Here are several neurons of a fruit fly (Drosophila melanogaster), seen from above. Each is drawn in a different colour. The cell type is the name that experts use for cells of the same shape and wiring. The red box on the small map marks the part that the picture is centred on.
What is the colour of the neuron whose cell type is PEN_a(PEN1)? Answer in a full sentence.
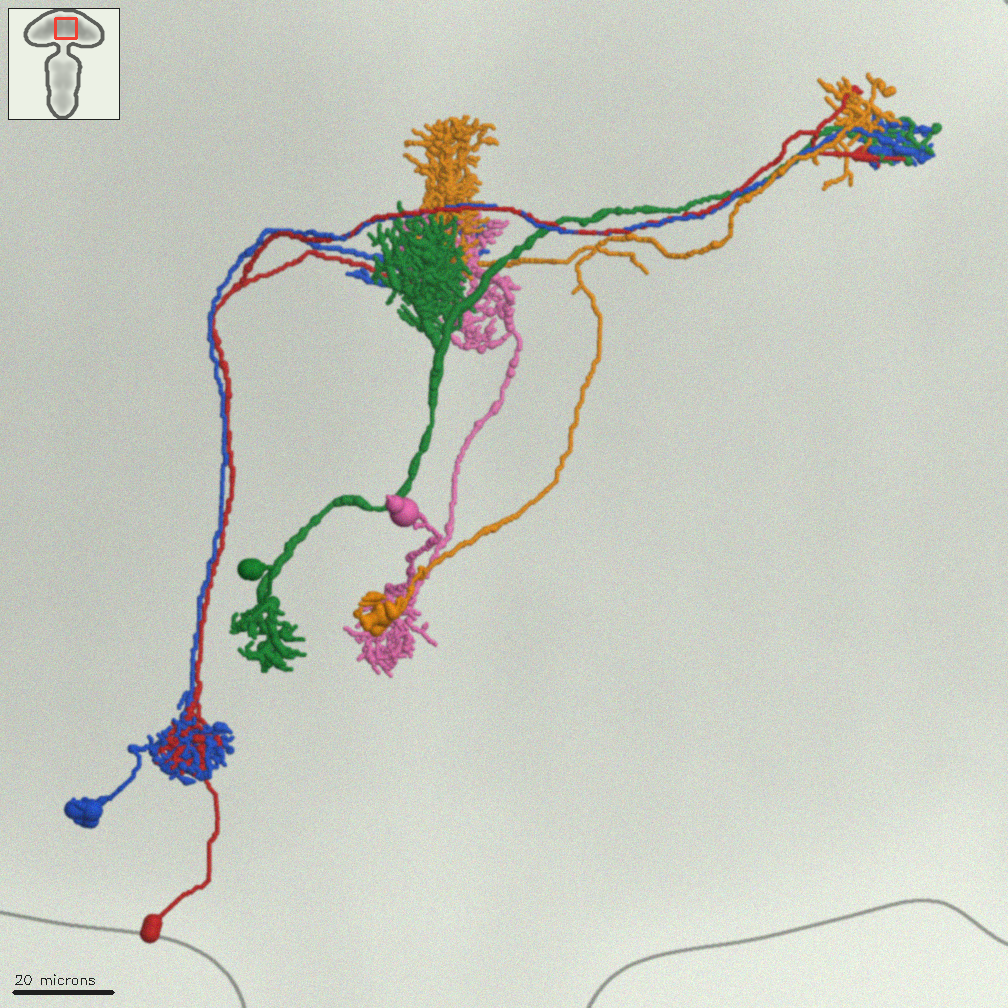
The colour is pink.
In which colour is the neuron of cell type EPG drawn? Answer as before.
The colour is green.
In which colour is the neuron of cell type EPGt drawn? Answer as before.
The colour is red.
